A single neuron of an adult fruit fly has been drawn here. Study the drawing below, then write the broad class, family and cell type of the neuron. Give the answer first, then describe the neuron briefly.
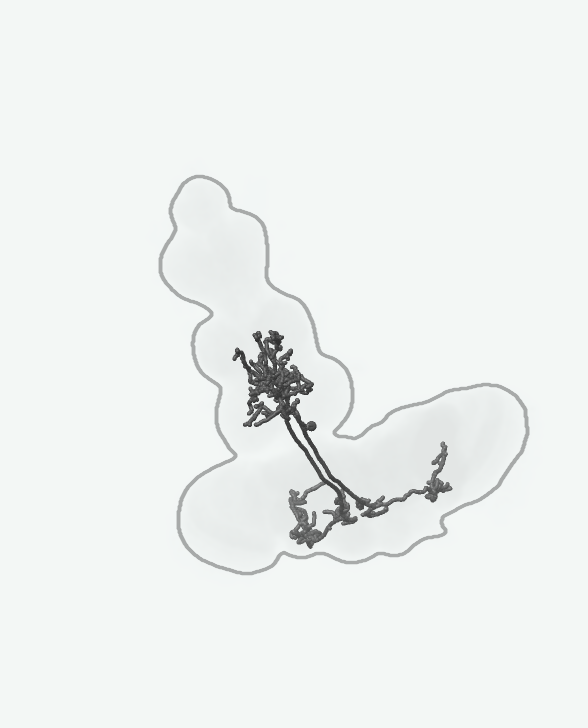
Its broad class is ascending neuron. The family is hemilineage 01A. The cell type is AN01A033. Its cell body lies in the middle of the picture. As drawn here it is about as wide as it is tall.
